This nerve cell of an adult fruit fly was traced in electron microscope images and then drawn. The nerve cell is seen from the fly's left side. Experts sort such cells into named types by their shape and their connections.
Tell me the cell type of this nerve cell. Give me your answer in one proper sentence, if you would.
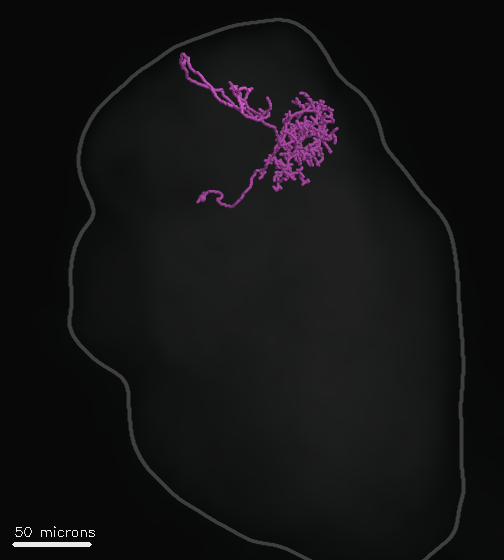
The cell type held by this nerve cell is CB0994.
